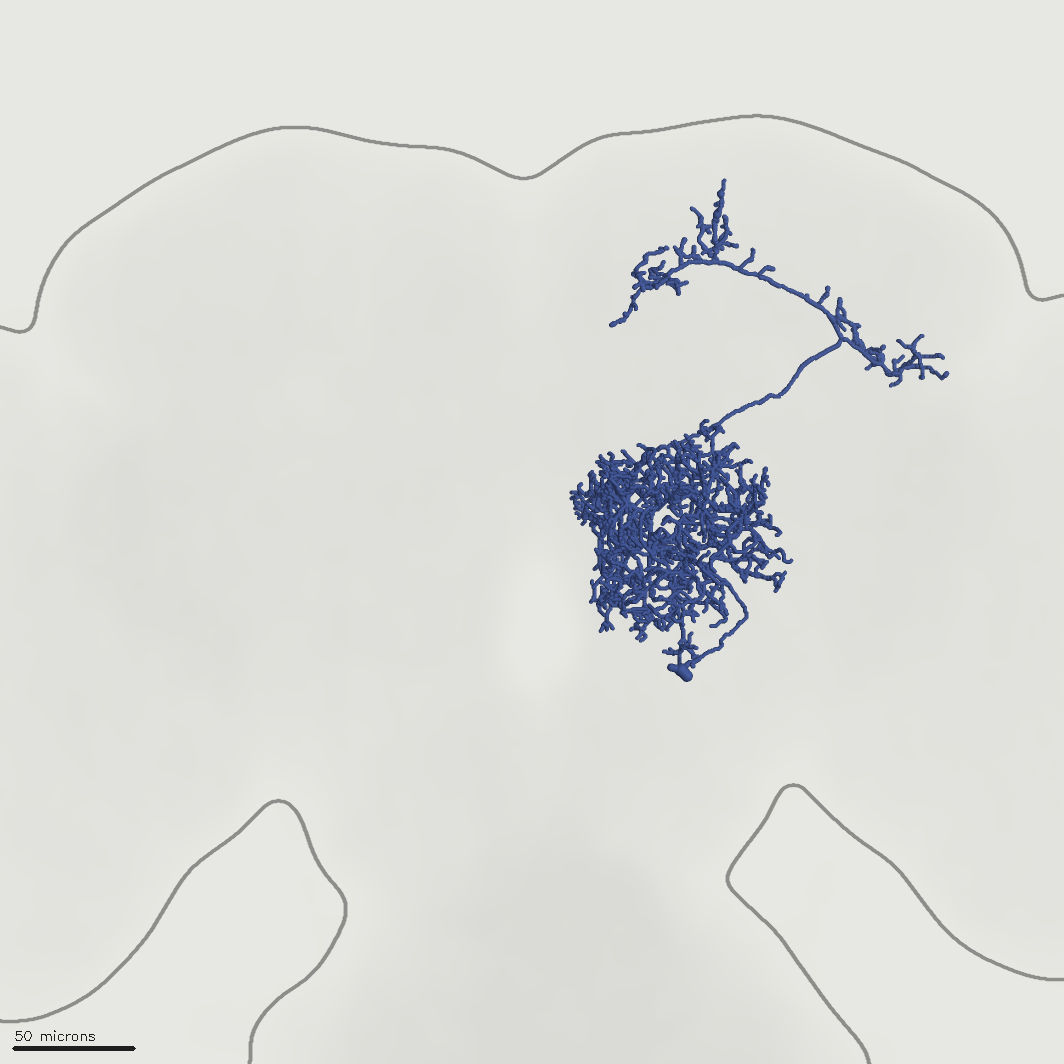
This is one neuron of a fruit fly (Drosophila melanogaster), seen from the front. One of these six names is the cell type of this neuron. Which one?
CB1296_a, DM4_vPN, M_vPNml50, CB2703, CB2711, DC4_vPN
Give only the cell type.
M_vPNml50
